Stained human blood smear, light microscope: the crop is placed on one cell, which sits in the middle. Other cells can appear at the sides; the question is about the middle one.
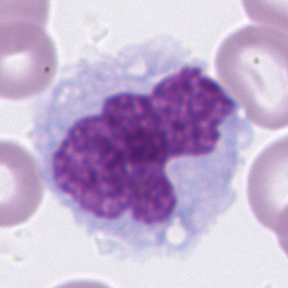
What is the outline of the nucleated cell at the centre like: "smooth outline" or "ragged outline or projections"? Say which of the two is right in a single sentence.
The outline of the cell is rough, not smooth.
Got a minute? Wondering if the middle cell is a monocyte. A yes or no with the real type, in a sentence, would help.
Yes, the middle cell of the field is a monocyte.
